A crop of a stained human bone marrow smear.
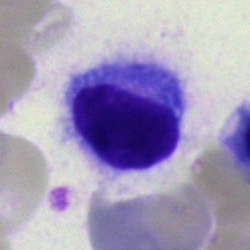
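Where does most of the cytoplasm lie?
Above the nucleus, as a crescent.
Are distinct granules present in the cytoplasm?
None are seen.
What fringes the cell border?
Fine, hair-like projections.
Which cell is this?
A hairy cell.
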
